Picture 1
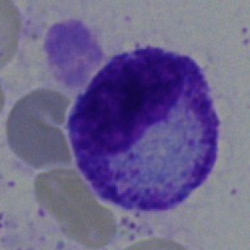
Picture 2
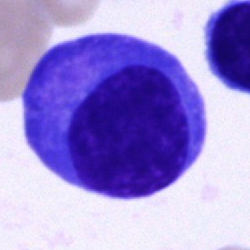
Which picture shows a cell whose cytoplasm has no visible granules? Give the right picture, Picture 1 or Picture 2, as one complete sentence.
The cytoplasm of the cell shown in picture 2 holds no visible granules.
